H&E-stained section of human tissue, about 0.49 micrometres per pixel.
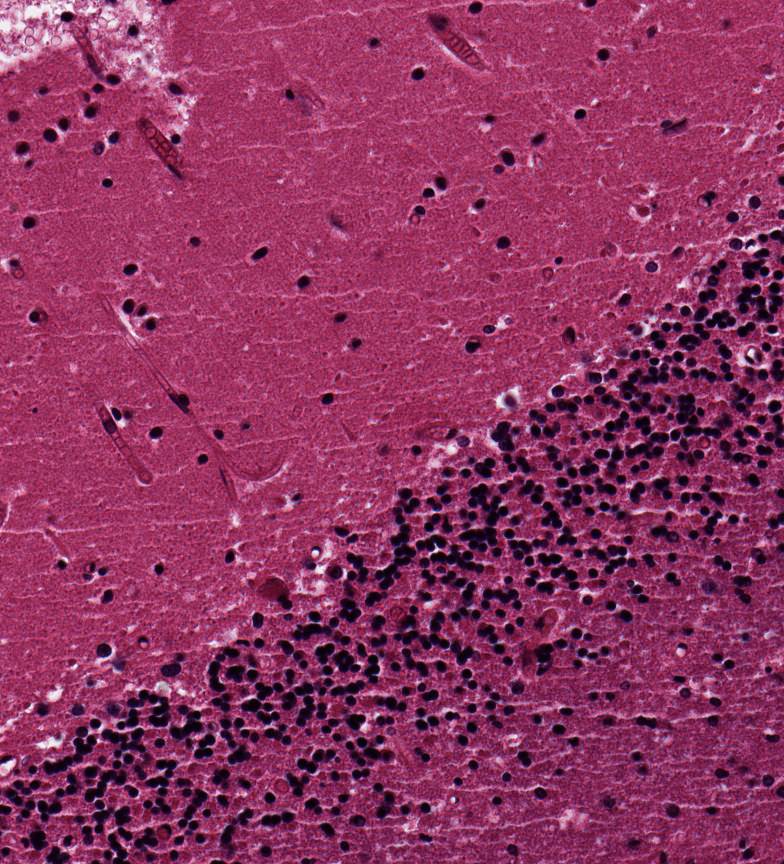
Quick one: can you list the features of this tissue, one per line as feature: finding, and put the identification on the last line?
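Zones: diagonal split, dense cellular lower right, sparse pink upper left
Dense zone: packed small round dark nuclei, little visible cytoplasm
Upper-left zone: finely granular pink neuropil, scattered small dark nuclei
Vessels: thin capillaries with elongated nuclei, running obliquely upper left
Name: cerebellum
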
